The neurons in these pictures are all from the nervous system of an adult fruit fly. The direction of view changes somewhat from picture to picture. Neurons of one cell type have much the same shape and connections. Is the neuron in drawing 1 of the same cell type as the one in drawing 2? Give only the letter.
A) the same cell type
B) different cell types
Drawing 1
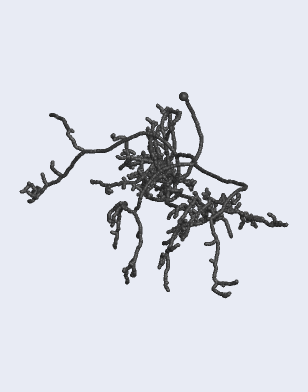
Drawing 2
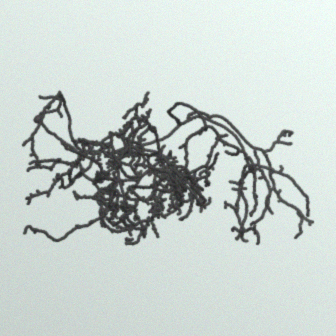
A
